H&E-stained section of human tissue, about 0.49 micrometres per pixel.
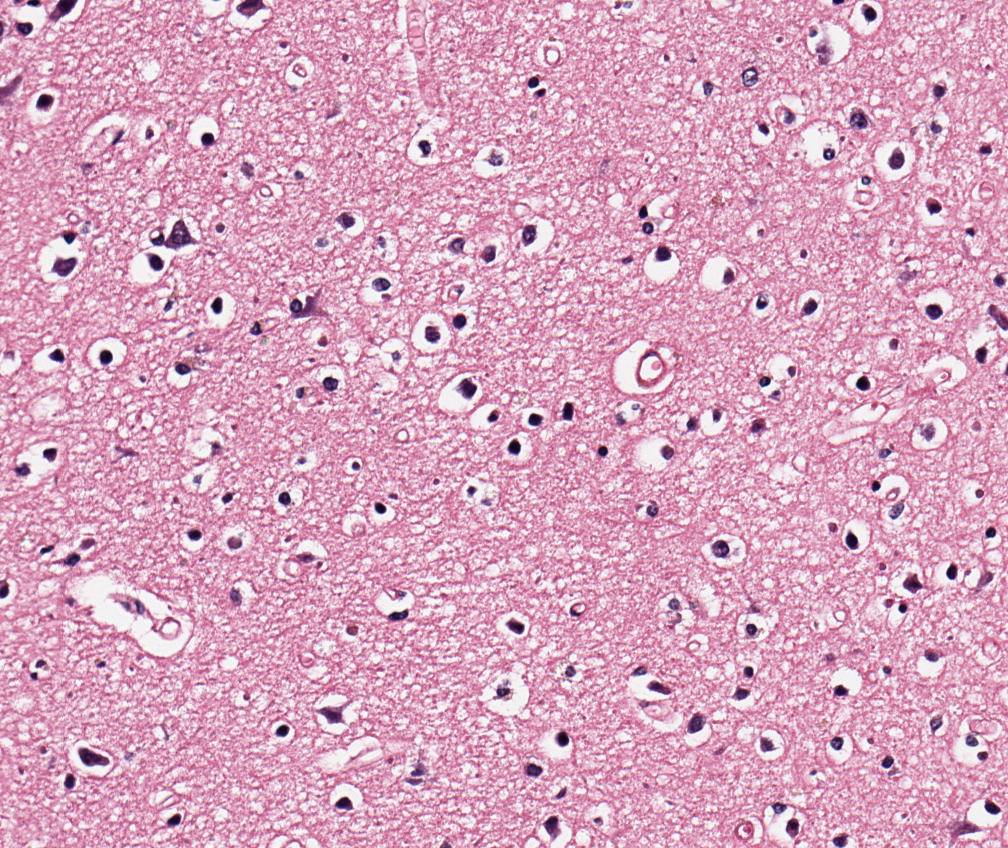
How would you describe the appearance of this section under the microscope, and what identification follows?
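A fine pink fibrillary meshwork riddled with small clear vacuoles fills the field, with evenly scattered cells and no epithelium or glands. Angular or triangular cell bodies with dark nuclei (upper left) lie among many small cells with round, dense, dark blue nuclei. This is cerebral cortex.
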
